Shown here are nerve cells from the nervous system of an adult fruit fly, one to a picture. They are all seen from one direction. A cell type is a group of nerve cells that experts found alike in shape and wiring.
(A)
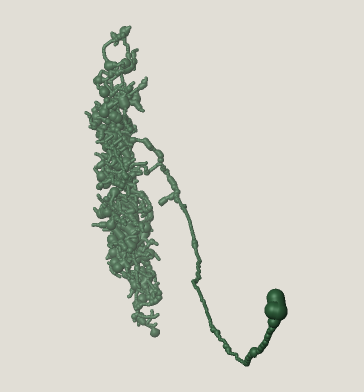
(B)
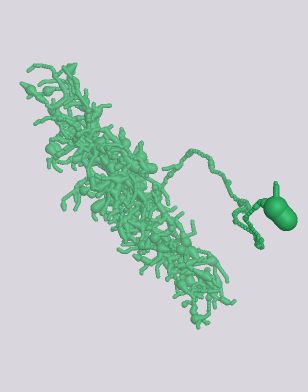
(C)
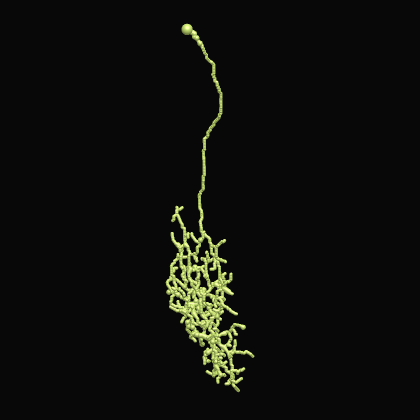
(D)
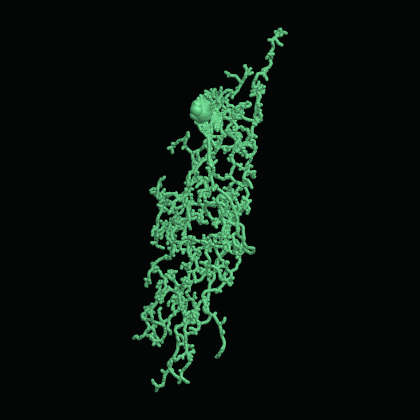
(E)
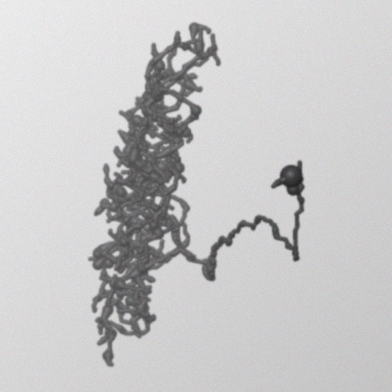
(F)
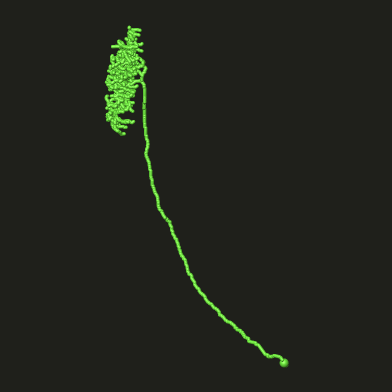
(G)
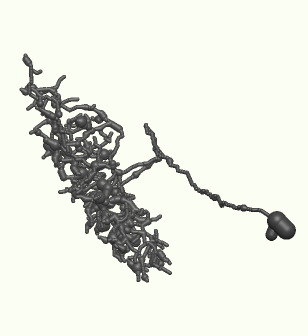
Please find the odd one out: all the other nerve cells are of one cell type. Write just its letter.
F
